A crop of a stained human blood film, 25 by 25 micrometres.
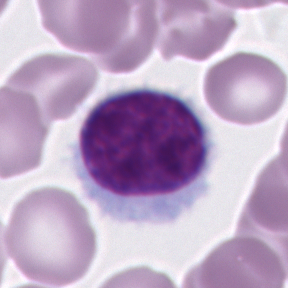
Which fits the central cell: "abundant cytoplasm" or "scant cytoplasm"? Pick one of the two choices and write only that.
Scant cytoplasm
